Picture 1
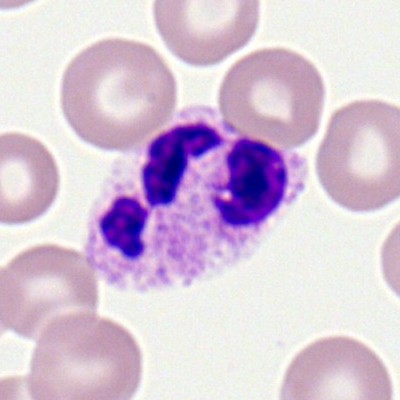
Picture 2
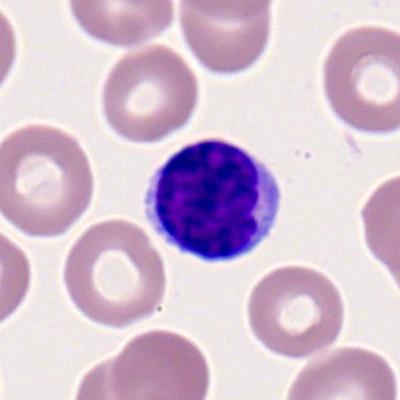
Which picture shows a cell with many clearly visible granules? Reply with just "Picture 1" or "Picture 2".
Picture 1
